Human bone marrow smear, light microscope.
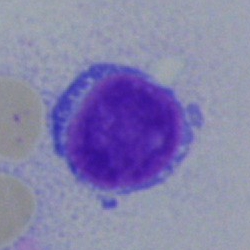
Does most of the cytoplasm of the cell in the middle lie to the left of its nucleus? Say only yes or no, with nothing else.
Yes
